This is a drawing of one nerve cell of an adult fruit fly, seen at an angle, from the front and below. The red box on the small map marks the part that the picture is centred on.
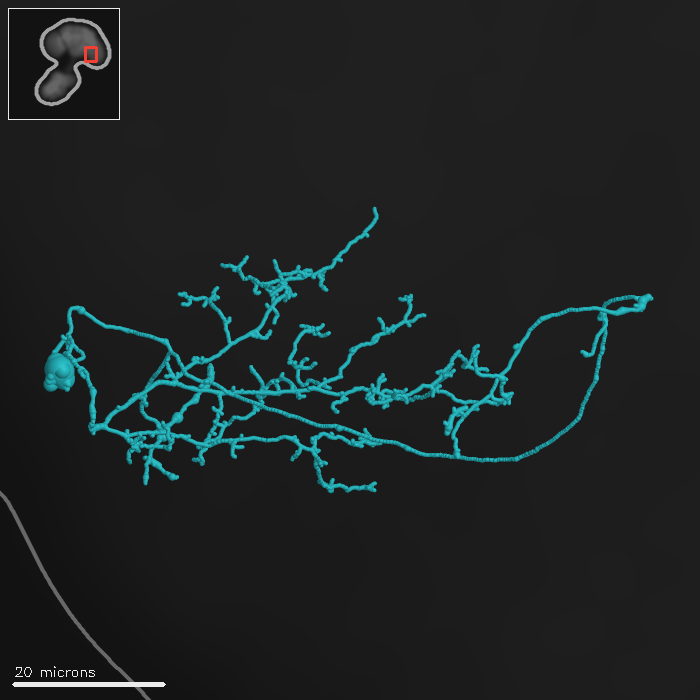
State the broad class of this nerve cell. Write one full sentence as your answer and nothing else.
The broad class assigned to the nerve cell is optic-lobe intrinsic neuron.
